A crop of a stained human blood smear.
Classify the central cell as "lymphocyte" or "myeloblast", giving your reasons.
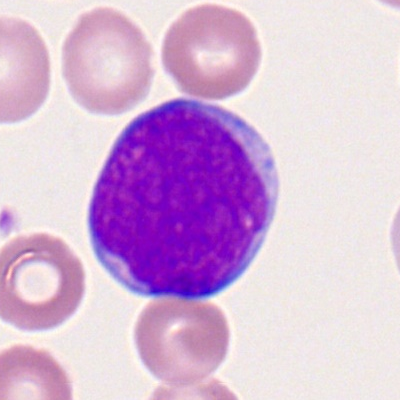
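This one is a myeloblast. Look at the chromatin: it is finely stippled and evenly spread, with no coarse dark clumps.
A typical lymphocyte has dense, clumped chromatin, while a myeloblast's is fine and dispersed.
The nucleus fills almost the whole smooth, roughly round to slightly oval cell, leaving a thin blue rim of cytoplasm.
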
